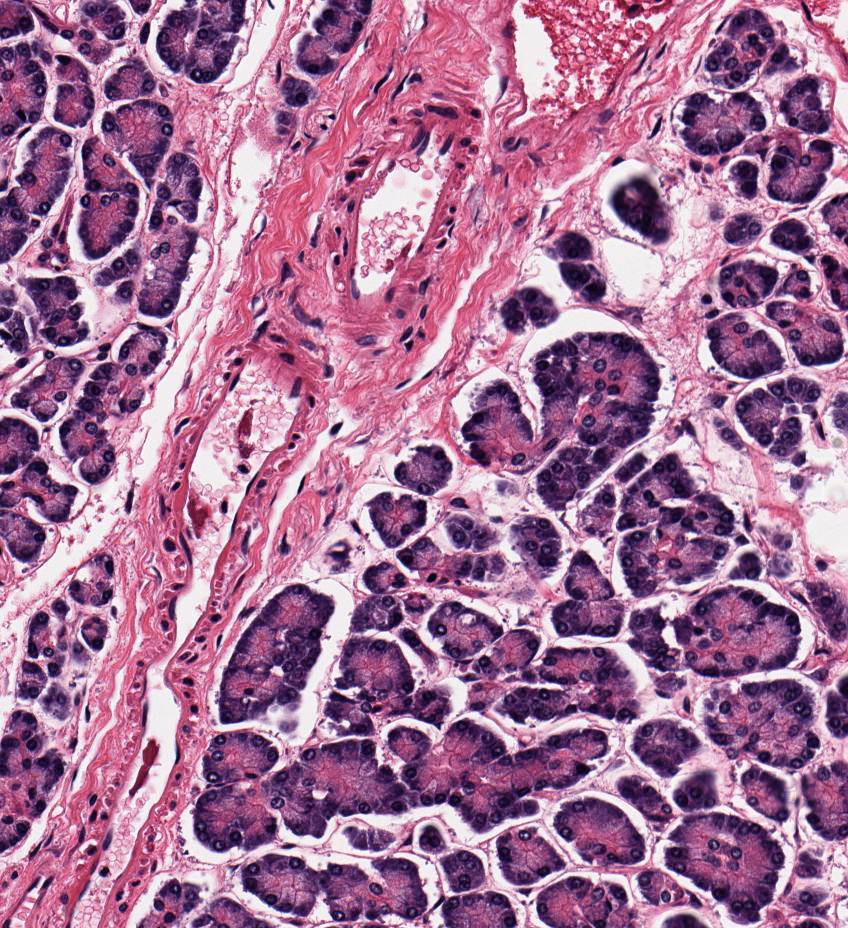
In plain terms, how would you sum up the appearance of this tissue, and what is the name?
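Closely packed glandular units fill the right, the lower field and the left edge, split by a diagonal connective tissue band from top centre to lower left. They are small rounded acini of pyramidal cells around narrow, barely visible central lumens. The band holds wavy pink collagen and thin-walled vessels with red blood cells. This is pancreas.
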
